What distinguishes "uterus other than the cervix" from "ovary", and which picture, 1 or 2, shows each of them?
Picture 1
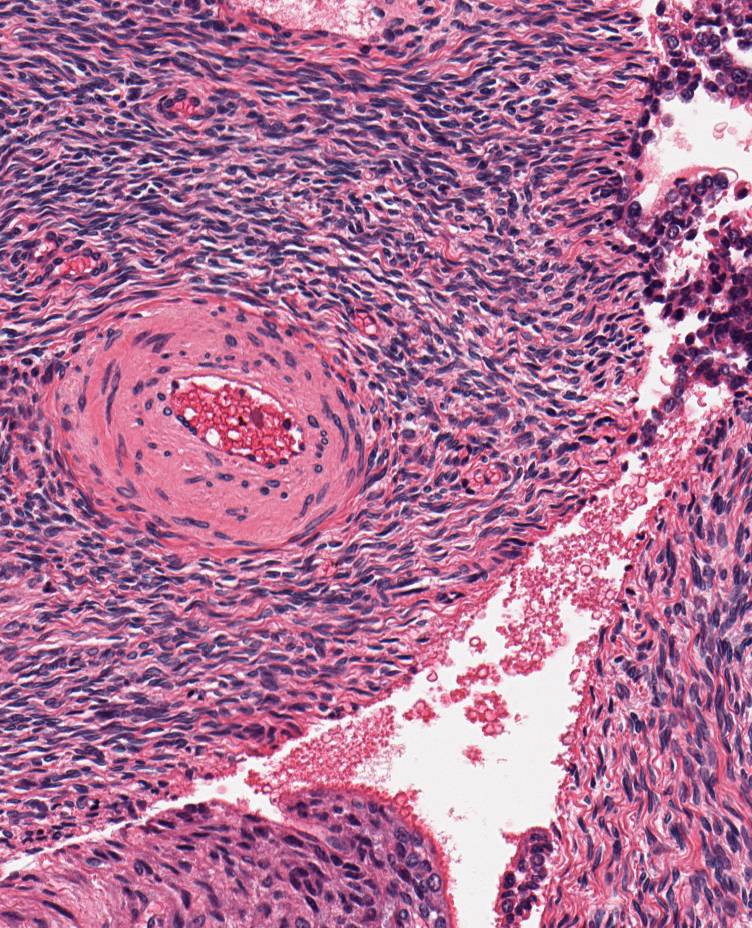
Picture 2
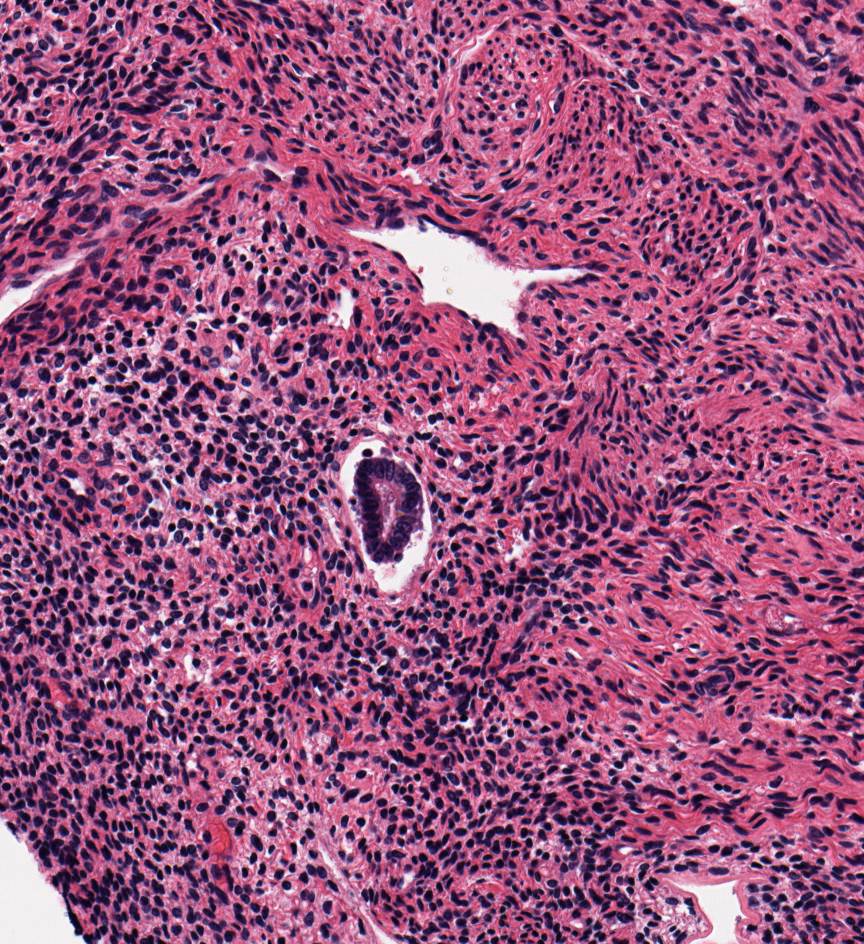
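Here the first is ovary and the second uterus other than the cervix. In the ovary, most of the field is densely cellular stroma: crowded spindle cells with dark, elongated nuclei and scant cytoplasm. Notice how they run in wavy streams that curve around the large vessel on the left. In the uterus, the left and lower part is densely cellular, while the upper right has fewer cells and more pink fibrous material between them. See the single small gland near the centre, lined by columnar cells with crowded, elongated, dark nuclei around a narrow lumen. On the right, spindle-shaped cells with elongated nuclei form bundles running in varying directions.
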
